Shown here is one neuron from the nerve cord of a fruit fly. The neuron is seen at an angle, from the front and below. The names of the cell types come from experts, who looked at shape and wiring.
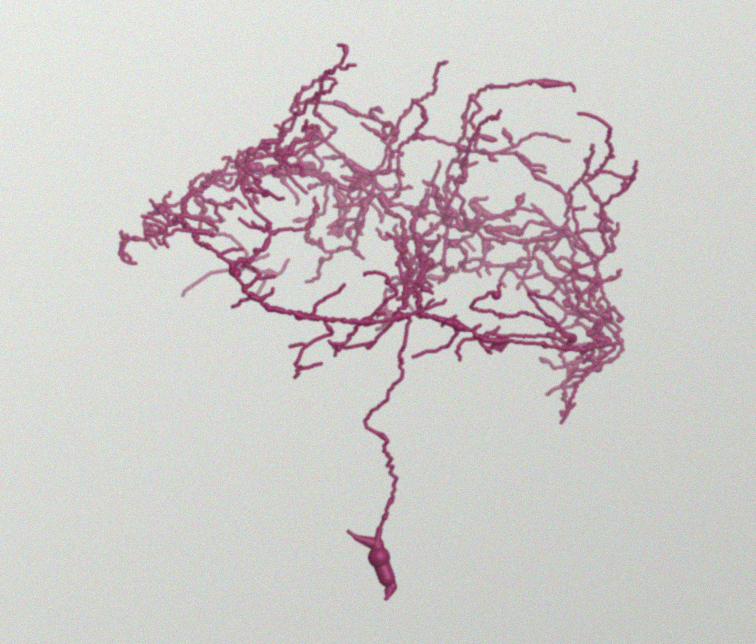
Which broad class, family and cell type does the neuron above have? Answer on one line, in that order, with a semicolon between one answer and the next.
nerve-cord intrinsic neuron; hemilineage 00A; IN00A017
